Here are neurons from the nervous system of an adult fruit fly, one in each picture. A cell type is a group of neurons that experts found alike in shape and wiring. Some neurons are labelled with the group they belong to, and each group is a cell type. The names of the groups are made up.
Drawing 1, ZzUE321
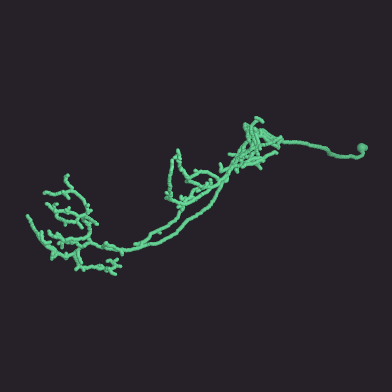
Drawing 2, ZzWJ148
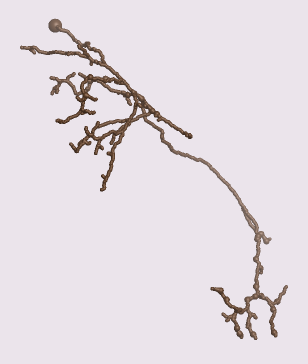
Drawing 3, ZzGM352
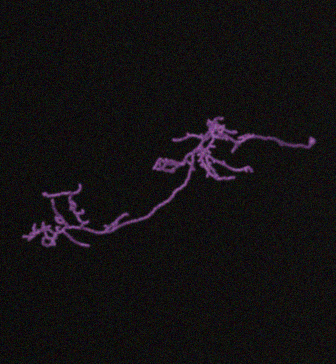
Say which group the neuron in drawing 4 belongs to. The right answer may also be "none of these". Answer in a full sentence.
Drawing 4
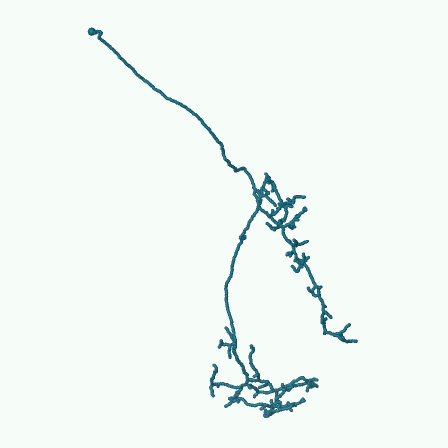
It belongs to ZzUE321.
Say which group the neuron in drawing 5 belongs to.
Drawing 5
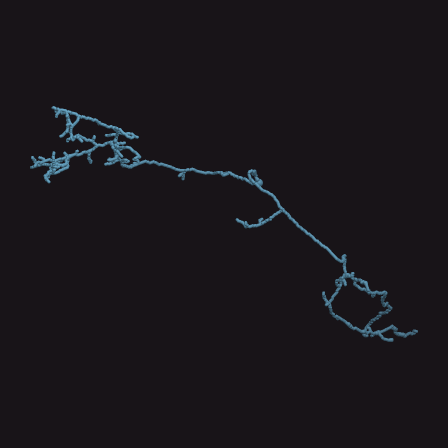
It belongs to none of these.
